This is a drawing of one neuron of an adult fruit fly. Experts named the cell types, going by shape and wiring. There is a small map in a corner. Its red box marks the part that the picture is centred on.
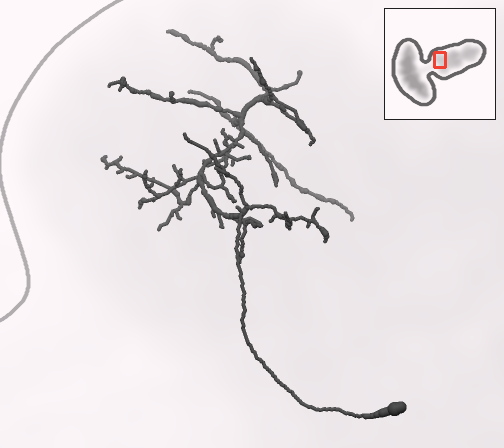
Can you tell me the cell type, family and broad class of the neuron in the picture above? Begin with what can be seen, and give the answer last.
It lies in the nerve cord. The cell body can be seen at the lower right of the picture. The picture shows dozens of branch ends. Its cell type is IN13B032. The family is hemilineage 13B. This is a nerve-cord intrinsic neuron.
